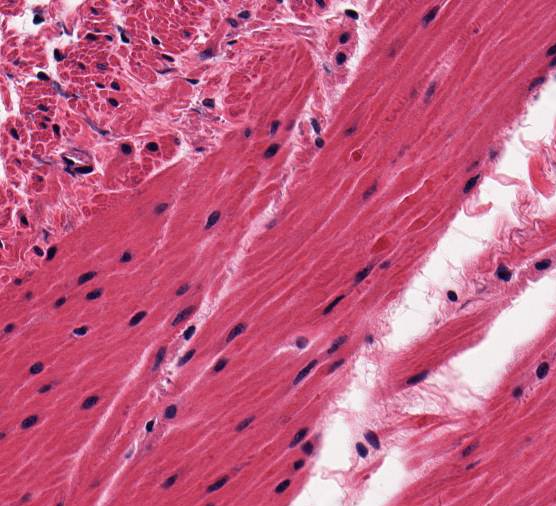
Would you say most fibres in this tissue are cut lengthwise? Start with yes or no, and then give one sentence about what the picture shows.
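Yes. Most of the field is muscle fibres cut lengthwise that run diagonally from lower left to upper right.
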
